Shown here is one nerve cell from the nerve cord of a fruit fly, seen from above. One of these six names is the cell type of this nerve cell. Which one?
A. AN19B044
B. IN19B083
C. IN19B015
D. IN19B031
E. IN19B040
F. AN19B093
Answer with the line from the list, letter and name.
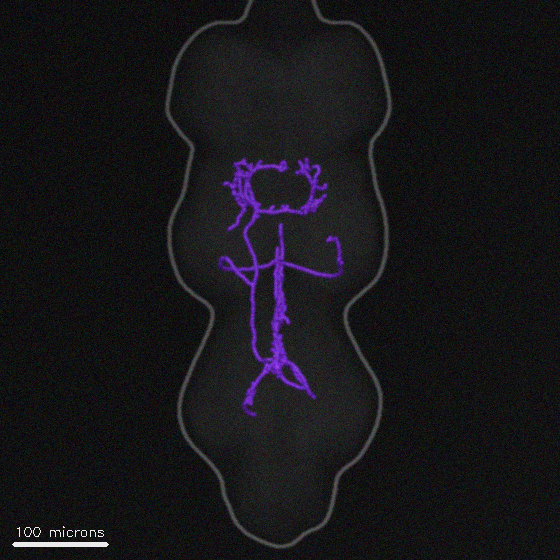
E. IN19B040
